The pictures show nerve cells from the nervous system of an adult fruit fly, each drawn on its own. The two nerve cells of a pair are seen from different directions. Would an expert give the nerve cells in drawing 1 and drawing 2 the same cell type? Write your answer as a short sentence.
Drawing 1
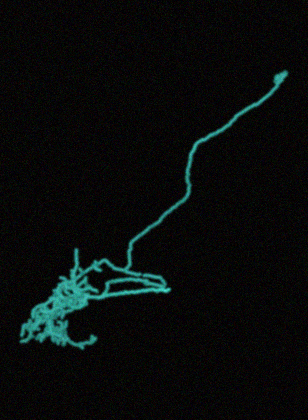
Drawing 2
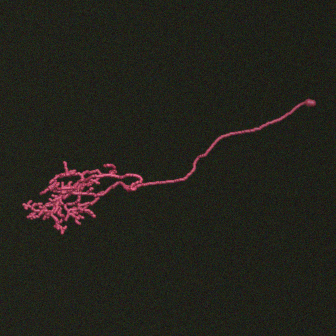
They are of the same cell type.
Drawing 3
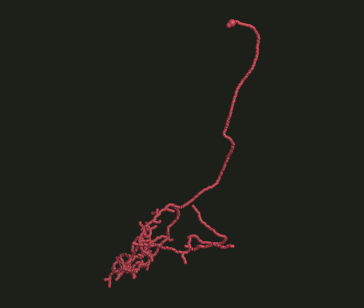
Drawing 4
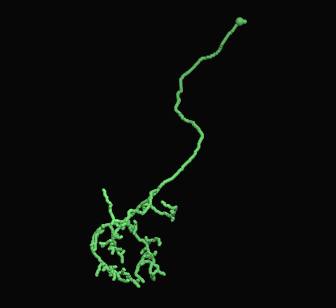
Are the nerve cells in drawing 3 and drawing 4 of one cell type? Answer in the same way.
They are of different cell types.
